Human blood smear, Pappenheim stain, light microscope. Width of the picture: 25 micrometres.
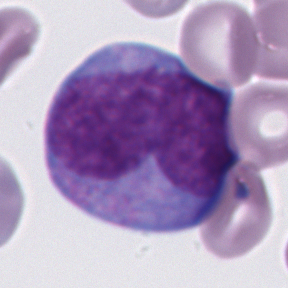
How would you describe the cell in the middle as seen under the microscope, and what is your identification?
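You'll notice a notch in the nucleus, opening toward the bottom of the cell. The broadest stretch of cytoplasm sits below the nucleus and fills that notch. The nucleus takes up about 60% of the cell's area. Its chromatin is finely stippled and lacy rather than coarsely clumped. Fine, faint pinkish-lilac granules are scattered through the cytoplasm. It's a promyelocyte.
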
